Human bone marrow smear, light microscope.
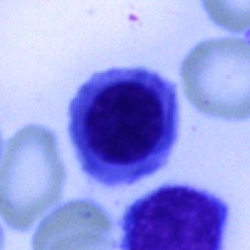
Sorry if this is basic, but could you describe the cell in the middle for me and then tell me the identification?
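Taking the features in turn, the outline is roughly round, its edge slightly uneven and bumpy. Next, the chromatin is dark purple and densely condensed, and no nucleoli can be seen in the nucleus. After that comes the cytoplasm, a blue rim that is wider at the bottom of the cell than at the top. Last, the name: this is an erythroblast.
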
